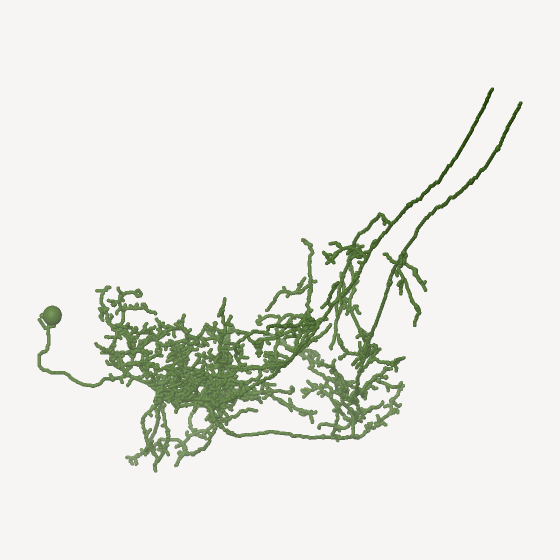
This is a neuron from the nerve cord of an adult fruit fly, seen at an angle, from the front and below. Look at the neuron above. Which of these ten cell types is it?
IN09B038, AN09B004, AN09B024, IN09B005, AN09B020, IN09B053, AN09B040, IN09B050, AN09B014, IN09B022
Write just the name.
AN09B024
